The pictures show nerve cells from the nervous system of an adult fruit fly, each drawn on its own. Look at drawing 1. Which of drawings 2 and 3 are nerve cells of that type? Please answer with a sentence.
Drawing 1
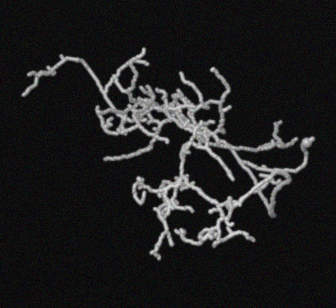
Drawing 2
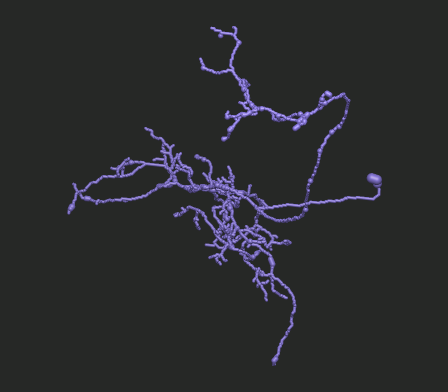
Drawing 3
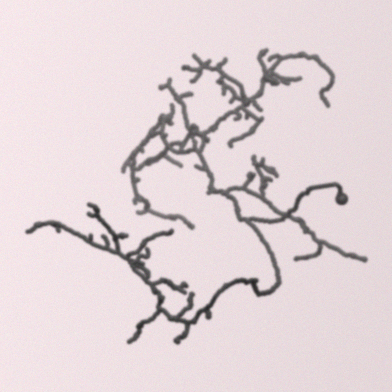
None of them is of the same cell type.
